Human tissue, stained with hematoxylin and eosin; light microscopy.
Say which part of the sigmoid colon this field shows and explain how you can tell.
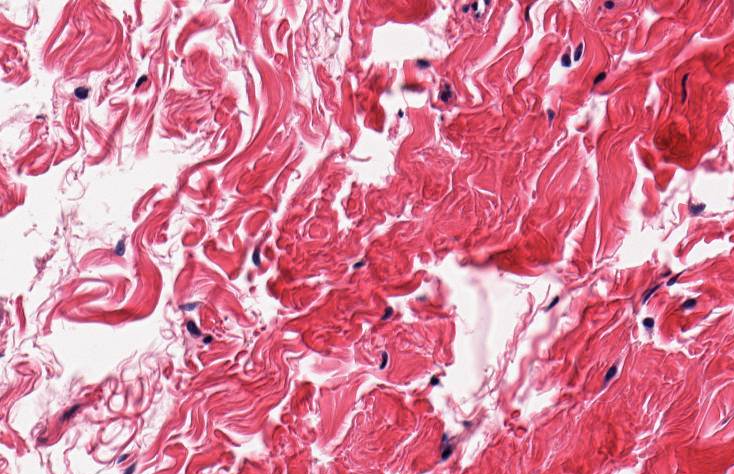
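Loose connective tissue is what this field shows. Item one: small, dark, elongated nuclei lie sparse and single between the collagen bundles.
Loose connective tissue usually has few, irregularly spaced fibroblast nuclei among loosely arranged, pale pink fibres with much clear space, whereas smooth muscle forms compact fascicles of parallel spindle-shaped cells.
Item two: thin, pale pink, wispy fibres cross the white spaces on the left. Item three: no epithelium appears anywhere. Finally, the collagen bundles at the lower right are packed more tightly than those at the left.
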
